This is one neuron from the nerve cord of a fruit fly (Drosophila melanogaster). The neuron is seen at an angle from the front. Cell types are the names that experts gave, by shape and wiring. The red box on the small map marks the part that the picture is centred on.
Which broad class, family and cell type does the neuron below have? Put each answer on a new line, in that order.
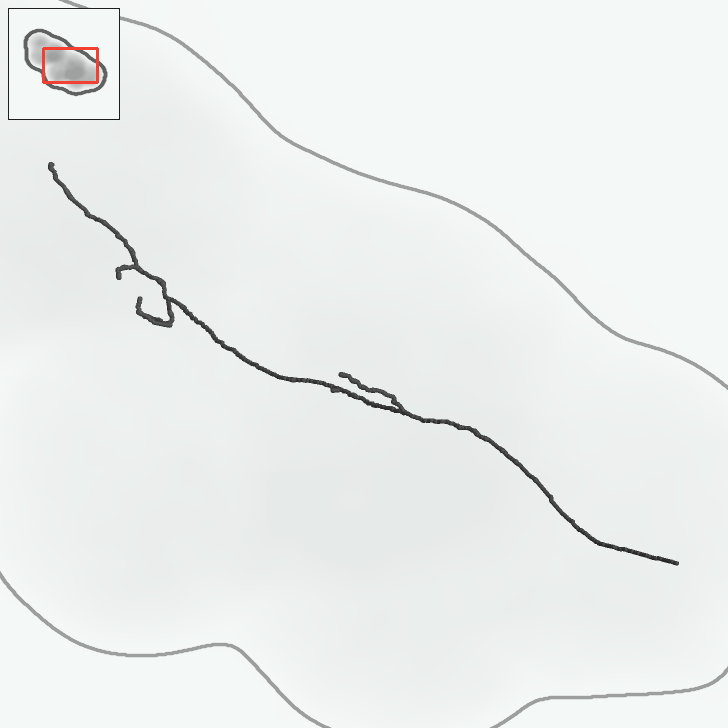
descending neuron
hemilineage PSp2
DNp17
